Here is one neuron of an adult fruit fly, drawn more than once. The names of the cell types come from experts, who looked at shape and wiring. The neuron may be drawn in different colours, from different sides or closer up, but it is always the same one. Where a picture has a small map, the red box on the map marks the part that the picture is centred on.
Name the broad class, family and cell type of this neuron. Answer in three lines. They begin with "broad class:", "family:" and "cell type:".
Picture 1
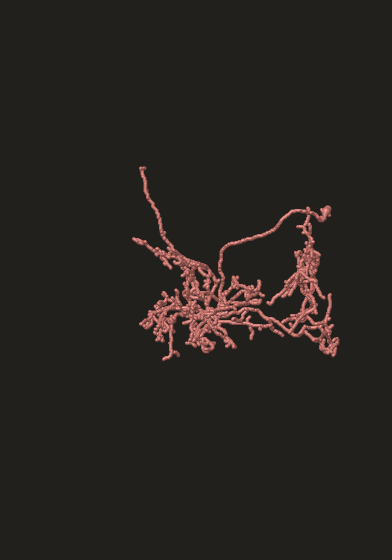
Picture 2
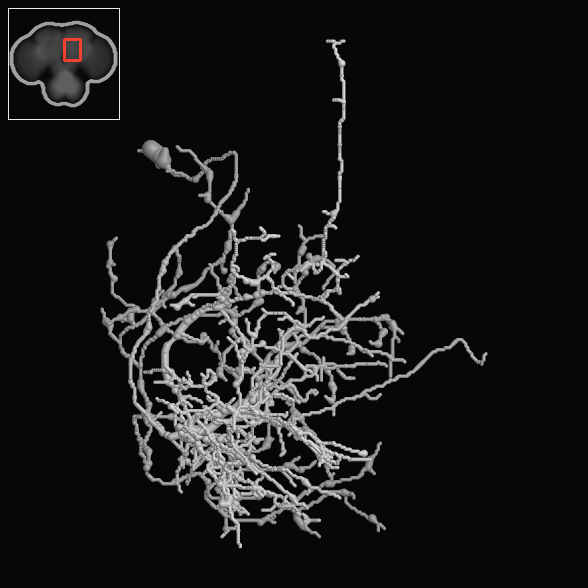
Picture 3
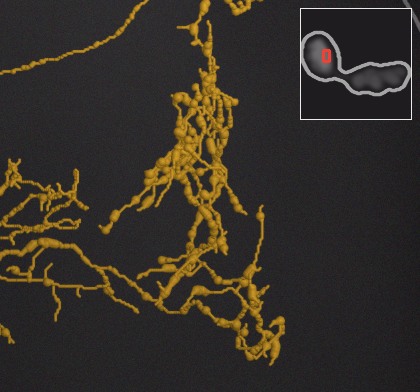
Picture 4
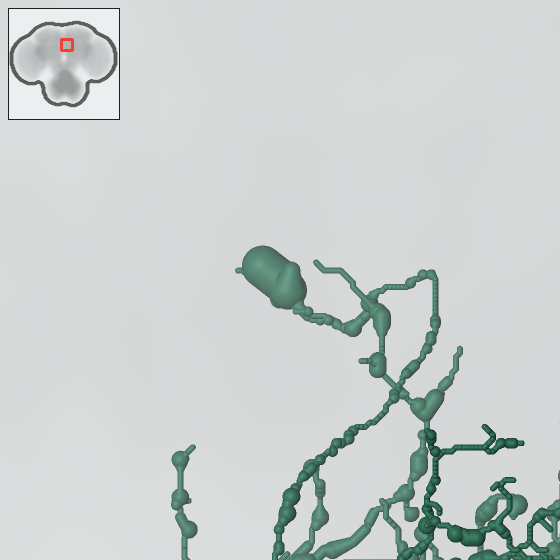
broad class: central-brain intrinsic neuron
family: hemilineage PSp2
cell type: CB0285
